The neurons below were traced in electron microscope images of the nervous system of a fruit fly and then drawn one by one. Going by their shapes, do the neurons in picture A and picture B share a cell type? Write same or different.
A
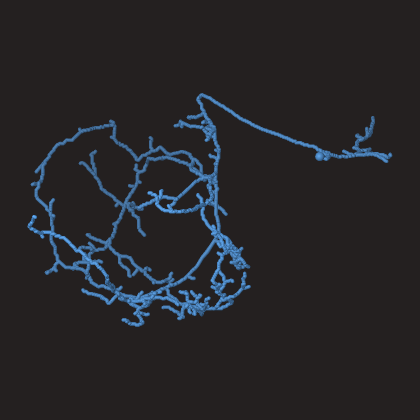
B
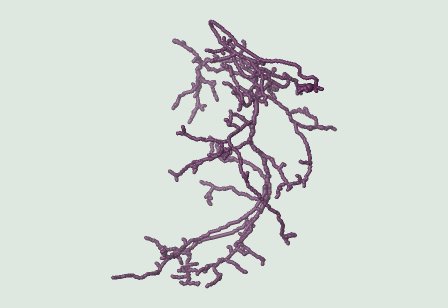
same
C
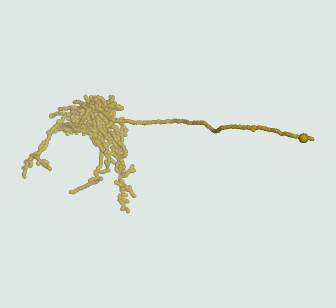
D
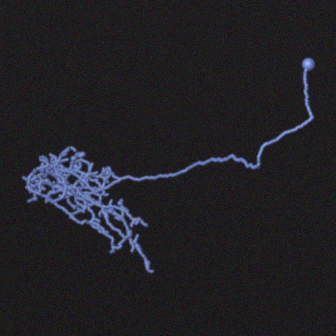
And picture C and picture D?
same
